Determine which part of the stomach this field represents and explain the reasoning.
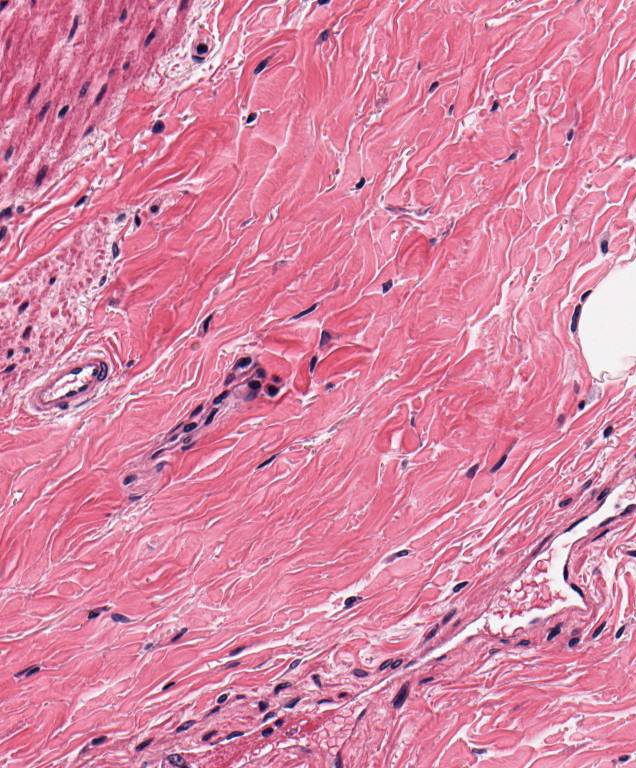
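This looks to me like dense connective tissue. Wavy pink collagen bundles, packed closely, take up most of the field, with only sparse small dark spindle-shaped nuclei between them.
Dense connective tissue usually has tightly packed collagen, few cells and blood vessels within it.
Halfway down on the left, a small vessel shows a concentric wall around a narrow lumen.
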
